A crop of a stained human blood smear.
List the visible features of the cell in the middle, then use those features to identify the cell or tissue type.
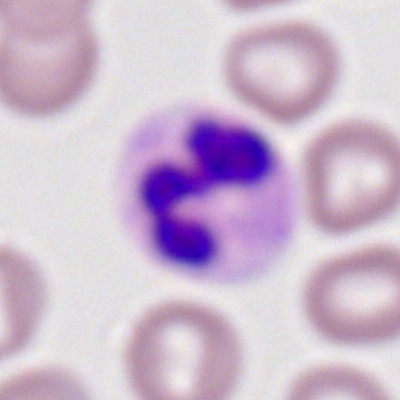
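Three lobes to this nucleus, I count. The chromatin is dense and stains deep purple, and I can't make out any nucleoli. Nor are there large coarse granules in the cytoplasm. It's a segmented neutrophil.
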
